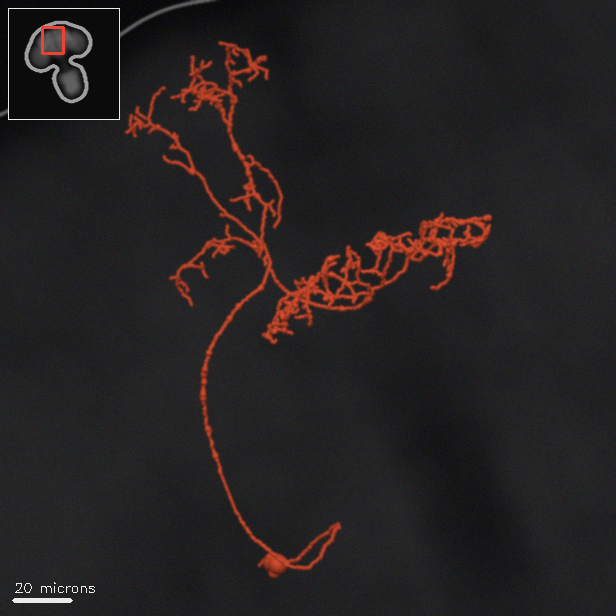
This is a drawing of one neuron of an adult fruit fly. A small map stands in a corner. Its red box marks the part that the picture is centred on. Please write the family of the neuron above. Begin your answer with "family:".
family: hemilineage LALv1_dorsal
